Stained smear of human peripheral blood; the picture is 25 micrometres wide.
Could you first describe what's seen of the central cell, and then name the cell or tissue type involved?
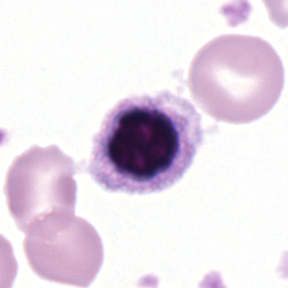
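Look at the chromatin here: dense, dark purple and coarsely clumped, with no nucleoli showing. The cytoplasm has a fine, speckled texture, no large coarse granules, and no vacuoles. That's a normoblast.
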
